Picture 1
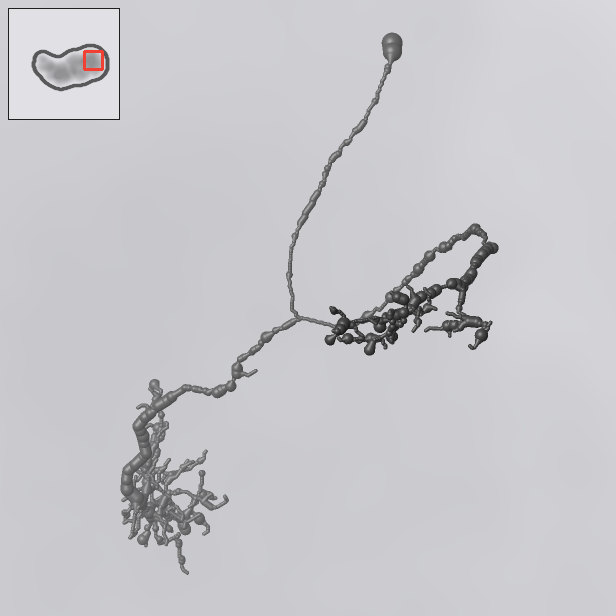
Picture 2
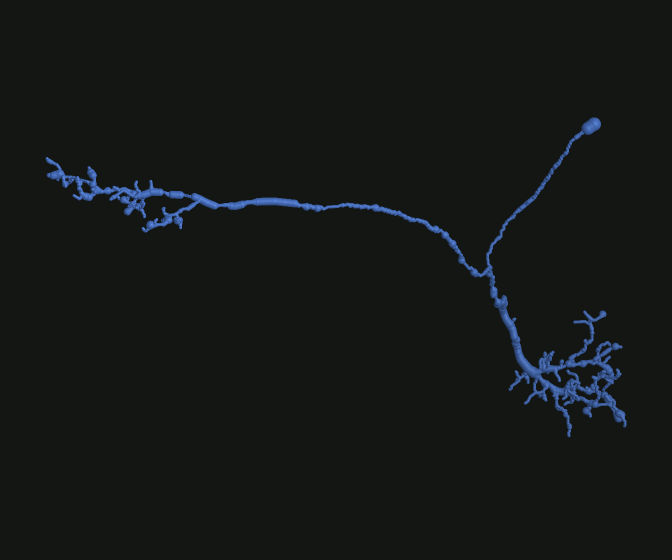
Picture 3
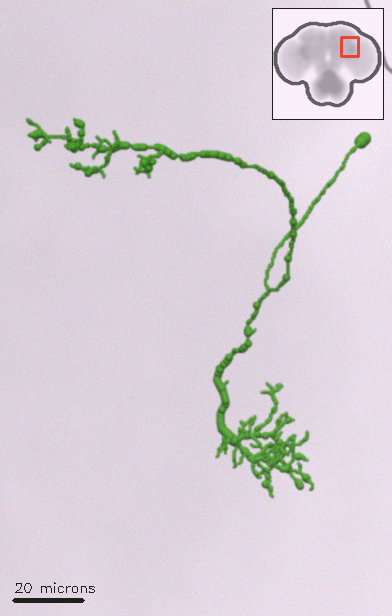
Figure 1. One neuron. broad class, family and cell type: visual projection neuron; hemilineage VPNd2; LC10a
